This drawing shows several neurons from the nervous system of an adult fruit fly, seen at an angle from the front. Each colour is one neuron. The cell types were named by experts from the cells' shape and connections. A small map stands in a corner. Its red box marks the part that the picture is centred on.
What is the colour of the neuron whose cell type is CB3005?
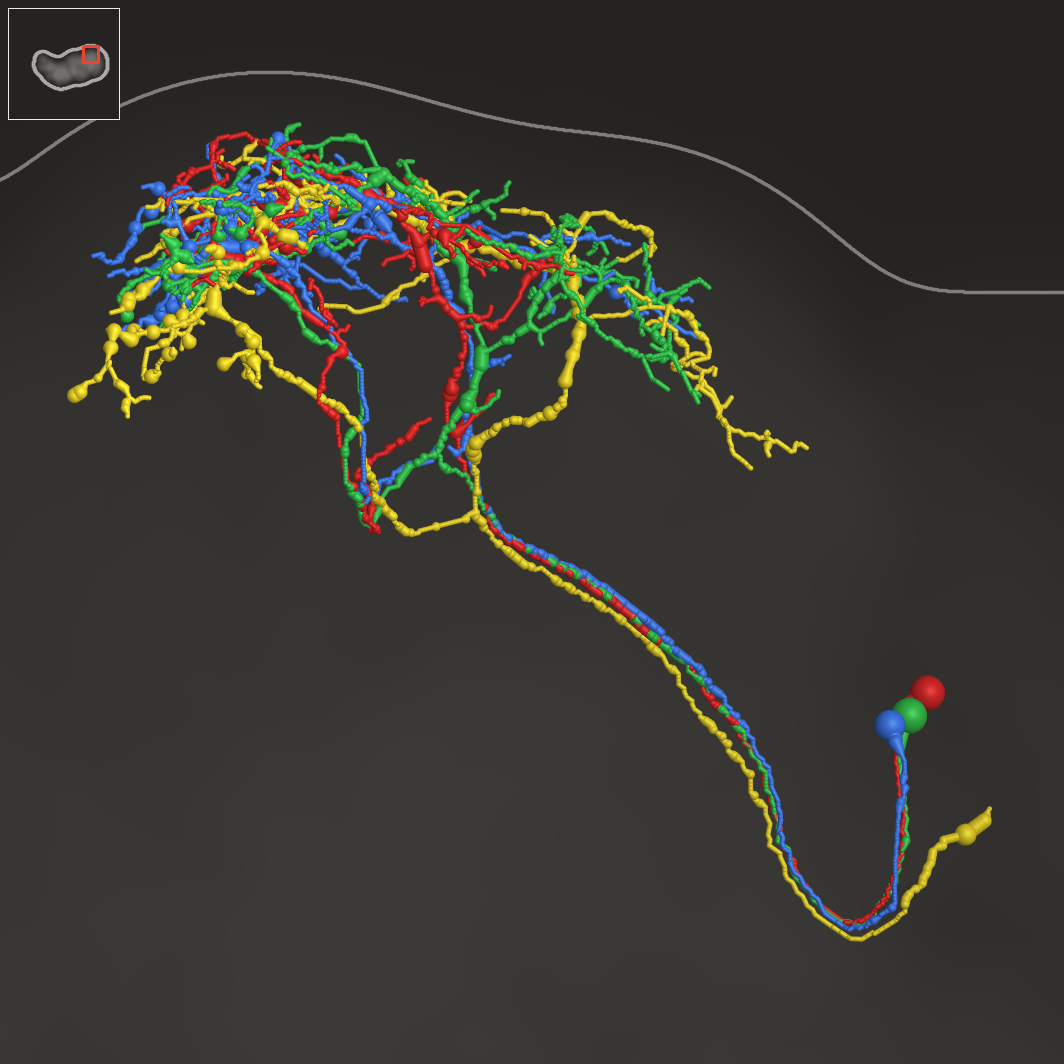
yellow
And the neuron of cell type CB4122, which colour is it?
green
